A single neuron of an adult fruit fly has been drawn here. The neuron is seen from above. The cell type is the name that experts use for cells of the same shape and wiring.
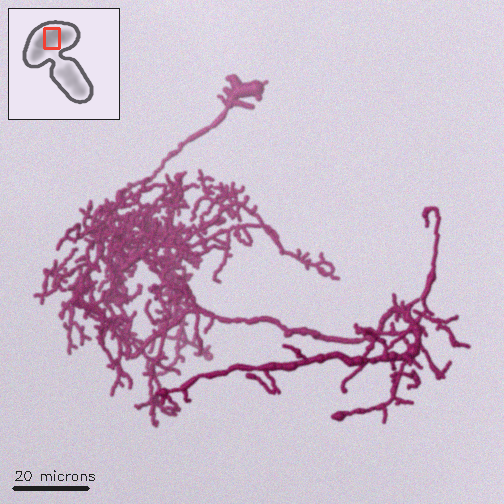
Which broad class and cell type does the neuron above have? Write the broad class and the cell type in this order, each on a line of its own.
central-brain intrinsic neuron
CB0629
